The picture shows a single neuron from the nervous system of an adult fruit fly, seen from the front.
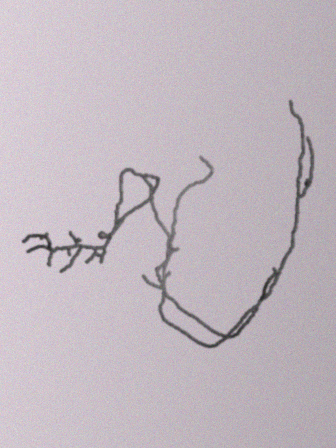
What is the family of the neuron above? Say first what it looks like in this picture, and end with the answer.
In this view it is about as wide as it is tall. This is a visual centrifugal neuron. Its family is LoVC.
